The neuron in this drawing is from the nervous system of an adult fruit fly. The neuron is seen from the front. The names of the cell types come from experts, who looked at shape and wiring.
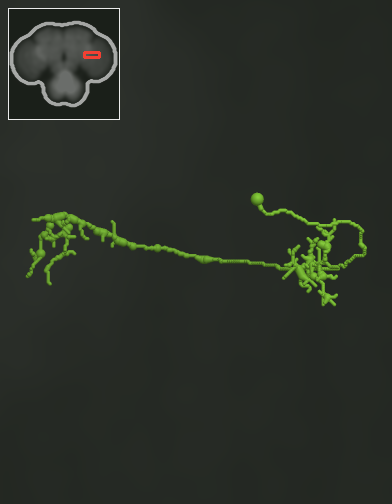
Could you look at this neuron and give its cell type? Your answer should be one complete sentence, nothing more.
This neuron belongs to the cell type Tm5Y.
